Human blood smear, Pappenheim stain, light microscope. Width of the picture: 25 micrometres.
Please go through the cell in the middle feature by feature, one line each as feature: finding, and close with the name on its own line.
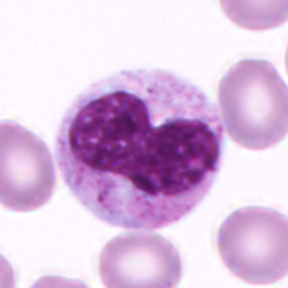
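Size: about 14 micrometres across
Chromatin: dark purple, coarsely clumped
Nucleoli: none visible
Neighbouring red cells: close by, not overlapping the cell
Name: metamyelocyte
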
